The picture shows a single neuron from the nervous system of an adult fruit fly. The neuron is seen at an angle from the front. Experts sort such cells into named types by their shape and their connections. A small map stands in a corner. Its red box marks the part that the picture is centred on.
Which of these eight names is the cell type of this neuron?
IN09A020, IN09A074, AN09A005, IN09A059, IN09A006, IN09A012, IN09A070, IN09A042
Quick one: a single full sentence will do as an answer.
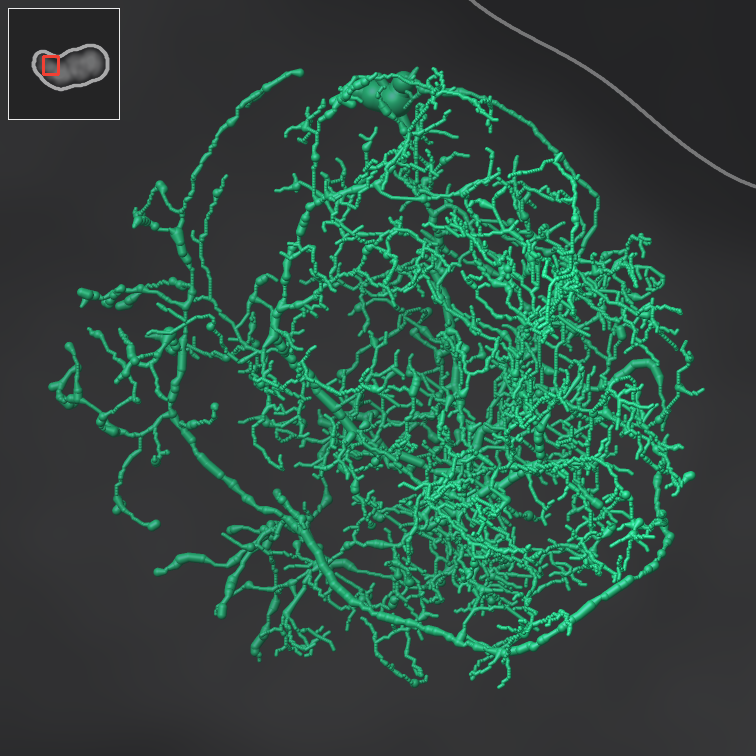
The cell type held by this neuron is IN09A006.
